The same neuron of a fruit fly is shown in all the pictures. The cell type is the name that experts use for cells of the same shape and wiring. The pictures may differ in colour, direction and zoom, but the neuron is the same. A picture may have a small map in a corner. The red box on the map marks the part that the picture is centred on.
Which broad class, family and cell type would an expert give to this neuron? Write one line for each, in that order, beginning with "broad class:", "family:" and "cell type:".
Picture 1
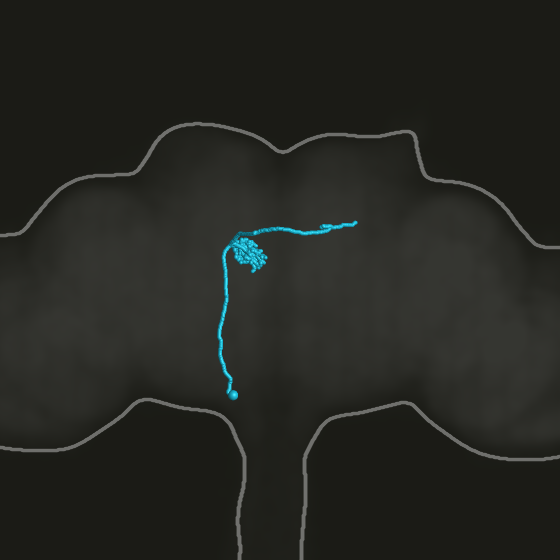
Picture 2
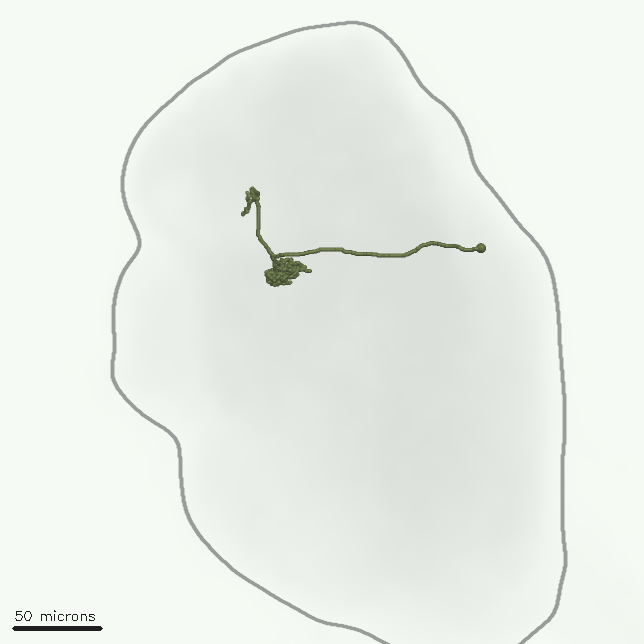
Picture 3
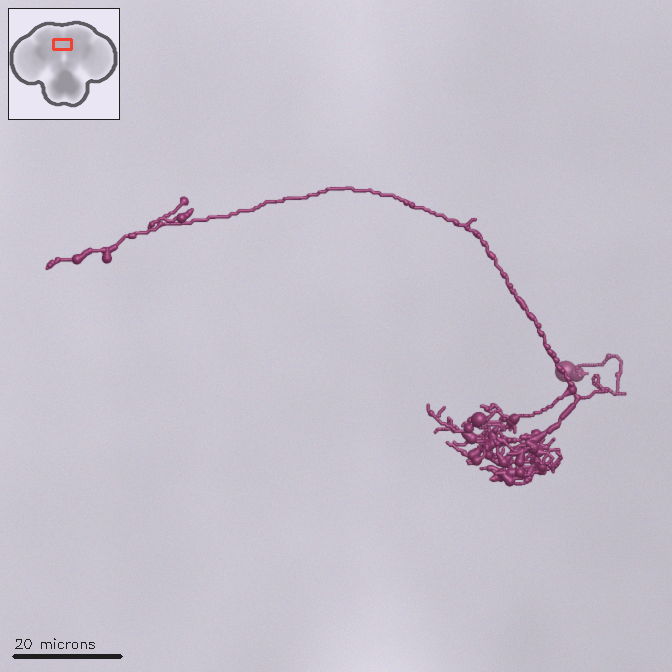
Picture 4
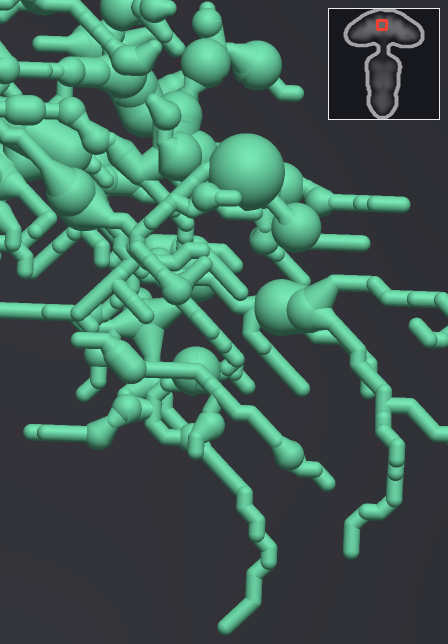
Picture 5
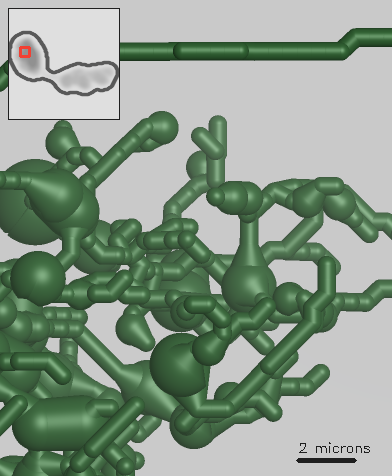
broad class: central-brain intrinsic neuron
family: class CX
cell type: FC1A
